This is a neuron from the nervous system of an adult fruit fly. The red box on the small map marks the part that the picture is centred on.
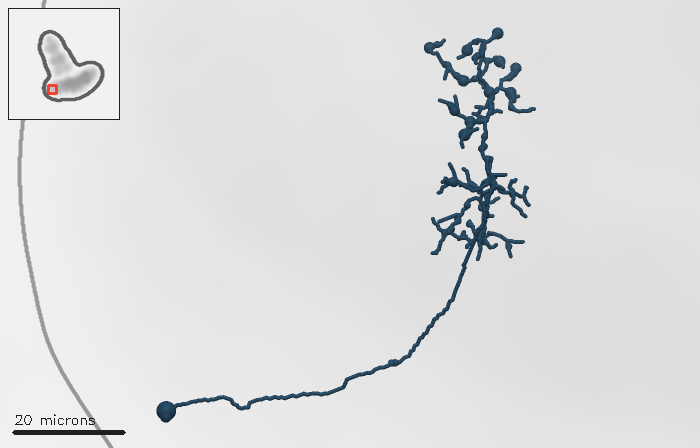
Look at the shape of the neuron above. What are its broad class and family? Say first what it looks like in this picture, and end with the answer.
Its cell body lies at the lower left of the picture. From top to bottom in the picture it spans about 70 microns. The picture shows dozens of branch ends. Its broad class is optic-lobe intrinsic neuron. The family is Mi.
